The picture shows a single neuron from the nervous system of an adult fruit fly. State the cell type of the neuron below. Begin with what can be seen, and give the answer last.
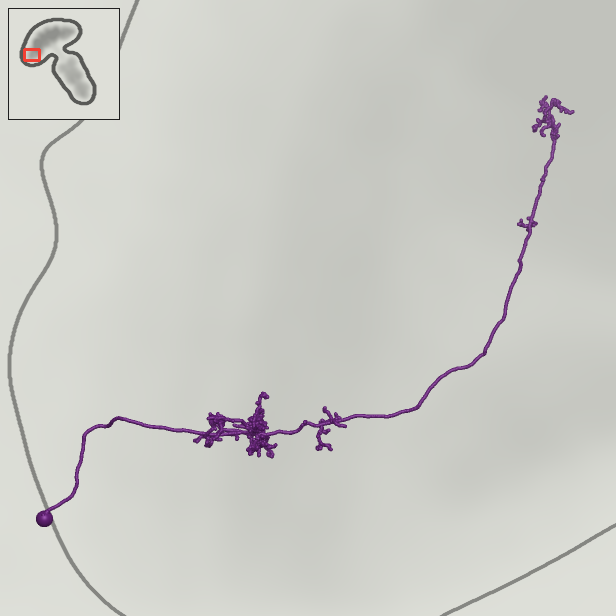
It lies in the brain. Its cell body lies at the lower left of the picture. It is an optic-lobe intrinsic neuron. Its cell type is Tm5b.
